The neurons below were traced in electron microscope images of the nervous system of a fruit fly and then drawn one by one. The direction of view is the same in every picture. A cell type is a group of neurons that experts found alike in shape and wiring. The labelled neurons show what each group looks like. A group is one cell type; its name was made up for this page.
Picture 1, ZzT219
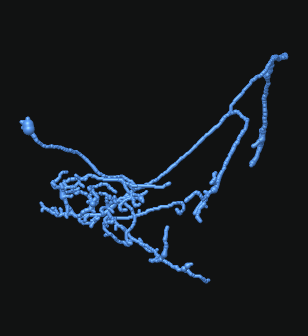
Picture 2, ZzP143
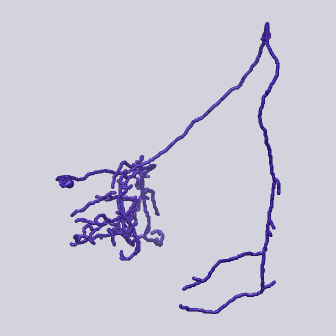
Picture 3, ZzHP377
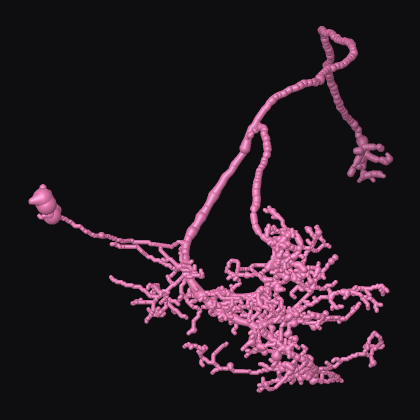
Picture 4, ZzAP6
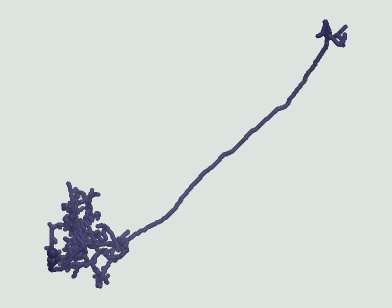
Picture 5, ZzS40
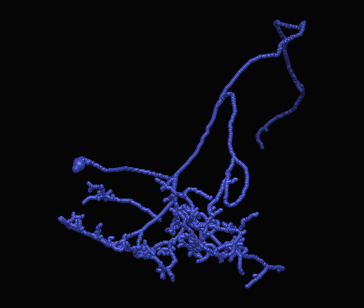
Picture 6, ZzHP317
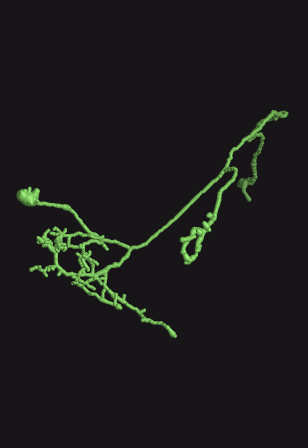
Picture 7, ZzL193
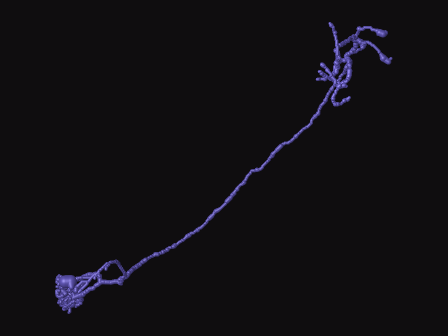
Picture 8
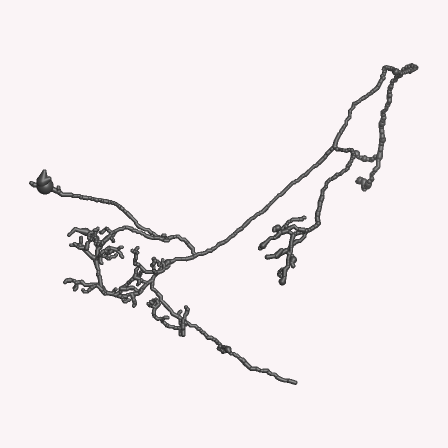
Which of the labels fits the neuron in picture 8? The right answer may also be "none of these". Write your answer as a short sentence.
It belongs to ZzHP317.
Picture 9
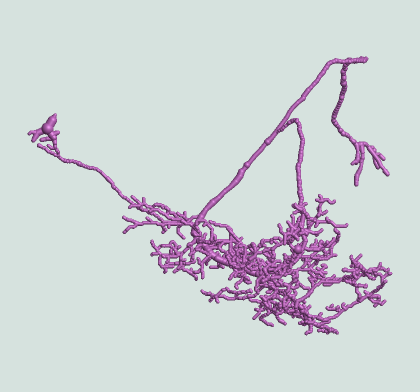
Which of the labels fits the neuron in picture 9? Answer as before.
It belongs to ZzHP377.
